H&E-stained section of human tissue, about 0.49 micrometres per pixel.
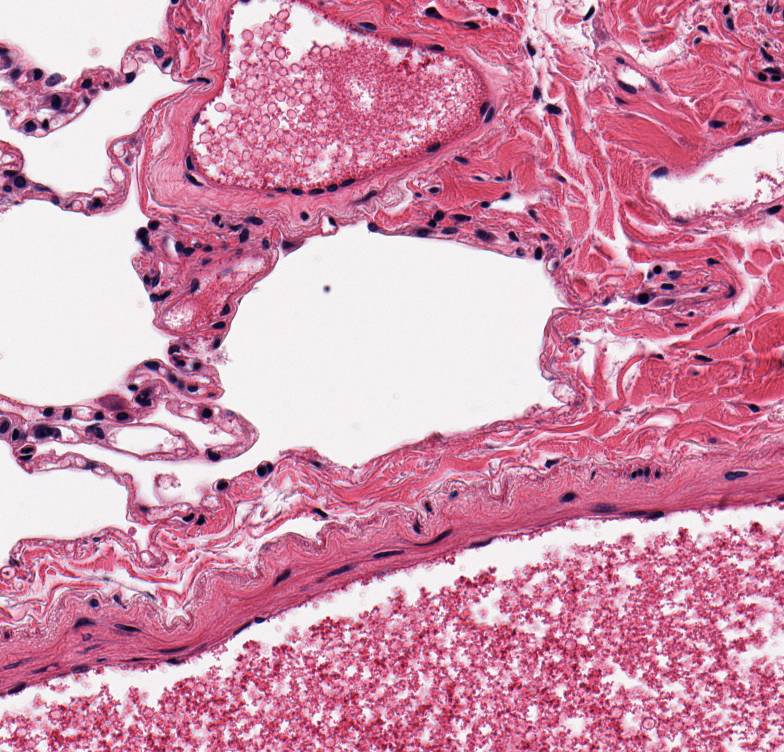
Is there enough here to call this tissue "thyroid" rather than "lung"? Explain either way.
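This is lung. Look on the left: thin, delicate septa enclose empty spaces.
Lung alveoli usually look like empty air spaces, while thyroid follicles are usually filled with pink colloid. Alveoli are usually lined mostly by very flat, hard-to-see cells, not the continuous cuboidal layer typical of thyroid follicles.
At the bottom, a large vessel lumen is packed with red blood cells; the wall above it has wavy layers of elongated nuclei parallel to the lumen.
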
